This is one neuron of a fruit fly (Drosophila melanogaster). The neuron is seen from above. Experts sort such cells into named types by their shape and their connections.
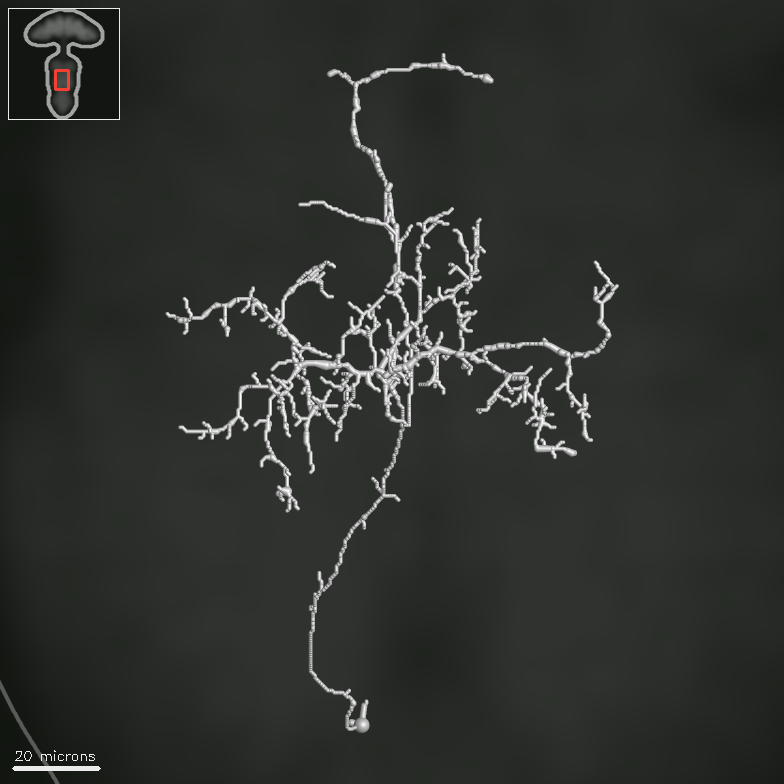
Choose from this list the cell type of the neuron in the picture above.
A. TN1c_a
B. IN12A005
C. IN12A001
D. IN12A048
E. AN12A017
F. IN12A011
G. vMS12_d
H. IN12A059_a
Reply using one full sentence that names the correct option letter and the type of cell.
Here the neuron is of cell type vMS12_d, corresponding to option G.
